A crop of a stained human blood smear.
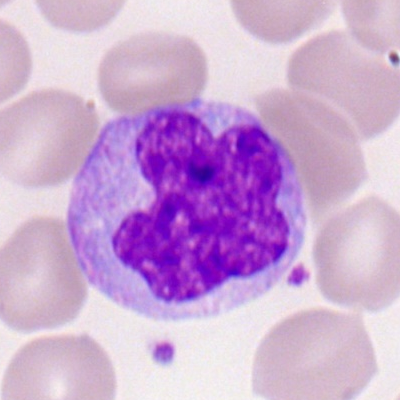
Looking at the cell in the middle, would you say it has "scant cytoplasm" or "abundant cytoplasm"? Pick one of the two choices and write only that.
Abundant cytoplasm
